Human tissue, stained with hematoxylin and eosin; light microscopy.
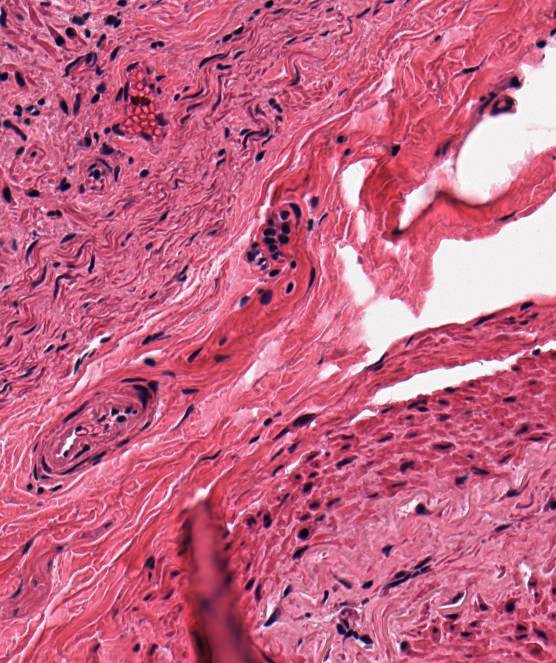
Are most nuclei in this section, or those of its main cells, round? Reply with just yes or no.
No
